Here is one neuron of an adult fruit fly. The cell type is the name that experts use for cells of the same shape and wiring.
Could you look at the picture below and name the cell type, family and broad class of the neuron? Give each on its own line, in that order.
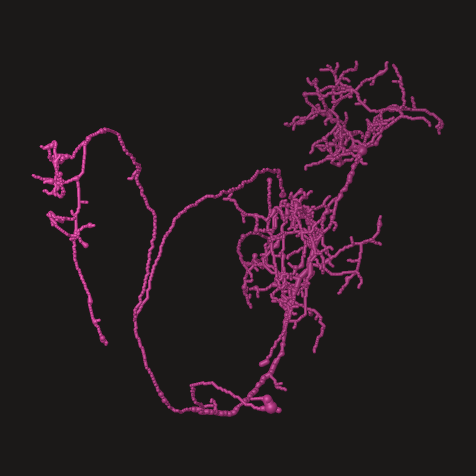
SIP101m
hemilineage SMPad1
central-brain intrinsic neuron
